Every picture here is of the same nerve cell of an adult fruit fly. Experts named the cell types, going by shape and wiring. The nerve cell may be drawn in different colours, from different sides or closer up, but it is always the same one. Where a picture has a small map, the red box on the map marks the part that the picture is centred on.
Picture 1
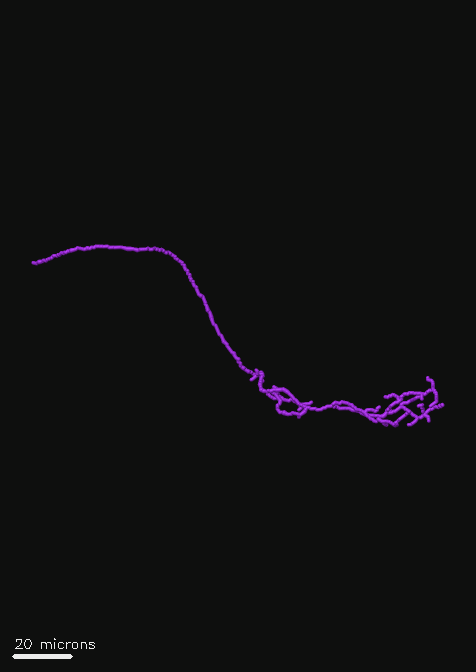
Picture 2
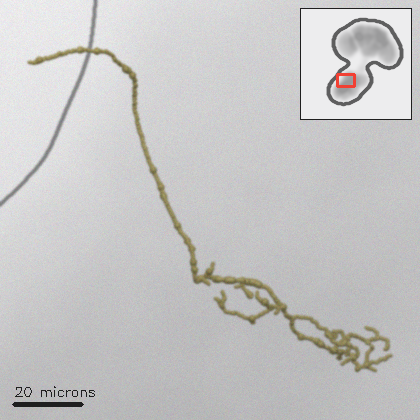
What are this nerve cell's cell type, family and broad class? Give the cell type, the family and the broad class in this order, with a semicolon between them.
WG3; class gustatory; sensory neuron entering the nerve cord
